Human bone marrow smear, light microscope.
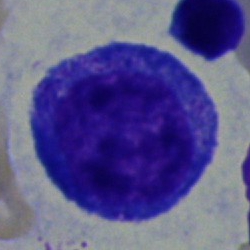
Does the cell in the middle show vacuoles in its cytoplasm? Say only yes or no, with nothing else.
No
